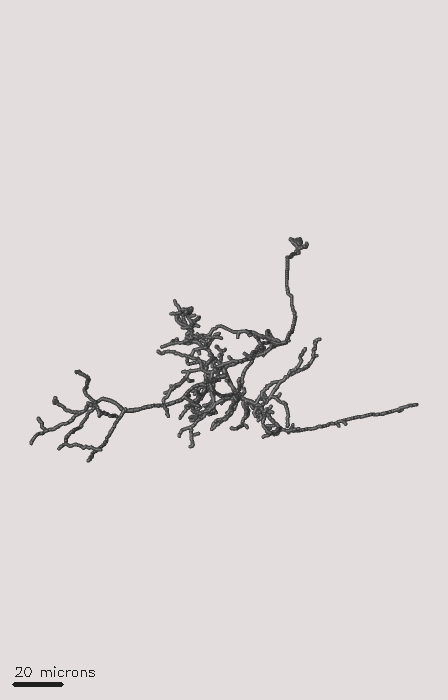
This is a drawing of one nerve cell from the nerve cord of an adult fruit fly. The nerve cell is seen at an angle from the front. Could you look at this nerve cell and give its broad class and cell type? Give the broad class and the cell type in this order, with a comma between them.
nerve-cord intrinsic neuron, INXXX355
